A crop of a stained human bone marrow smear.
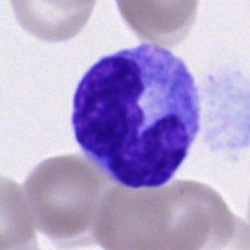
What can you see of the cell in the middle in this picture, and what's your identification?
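The cell has a roundish outline with a smooth edge. Its nucleus is deeply notched from the right side, which gives it a kidney shape. The cytoplasm contains only faint, fine purplish specks and is palest within the notch of the nucleus. This cell is a monocyte.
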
